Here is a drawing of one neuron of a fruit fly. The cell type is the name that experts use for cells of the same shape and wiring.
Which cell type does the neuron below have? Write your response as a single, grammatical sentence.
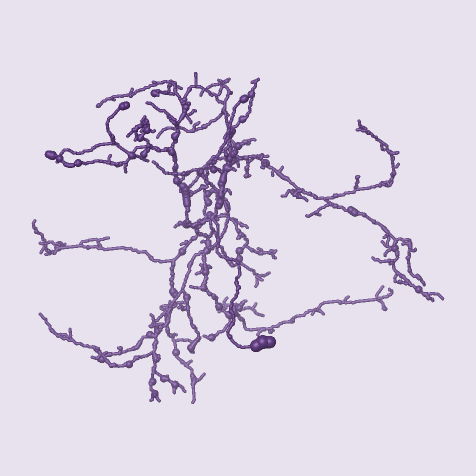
In the scheme of cell types, this neuron is IN00A063.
